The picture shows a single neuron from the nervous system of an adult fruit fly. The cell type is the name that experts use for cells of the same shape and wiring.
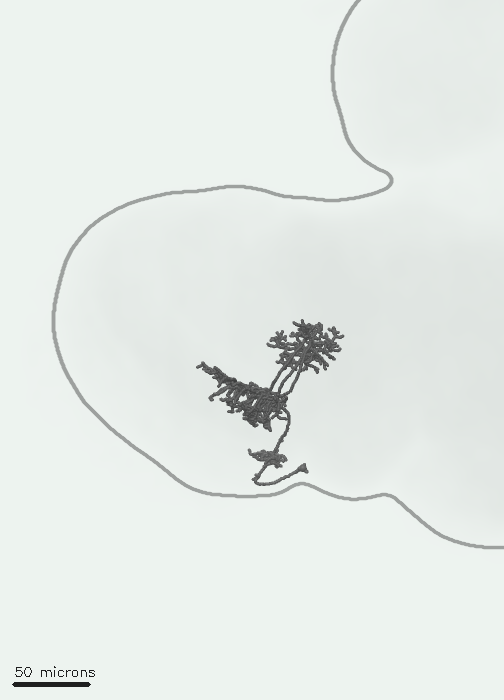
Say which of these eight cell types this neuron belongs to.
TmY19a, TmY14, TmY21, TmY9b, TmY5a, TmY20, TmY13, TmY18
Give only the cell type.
TmY19a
